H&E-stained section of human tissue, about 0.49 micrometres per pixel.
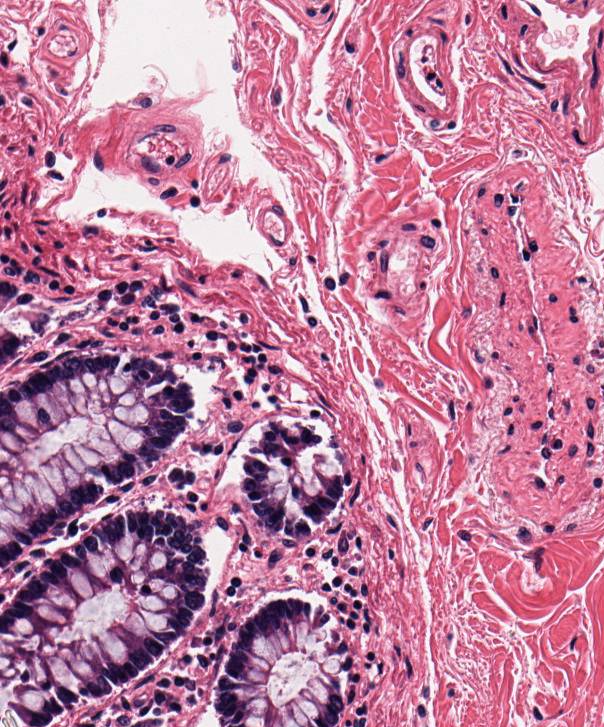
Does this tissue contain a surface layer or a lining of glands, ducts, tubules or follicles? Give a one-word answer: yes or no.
Yes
